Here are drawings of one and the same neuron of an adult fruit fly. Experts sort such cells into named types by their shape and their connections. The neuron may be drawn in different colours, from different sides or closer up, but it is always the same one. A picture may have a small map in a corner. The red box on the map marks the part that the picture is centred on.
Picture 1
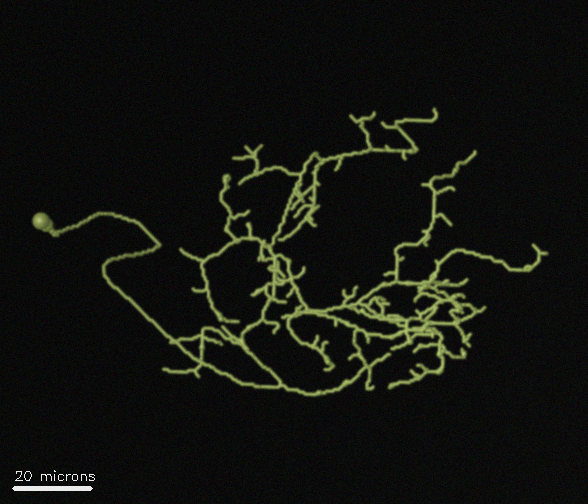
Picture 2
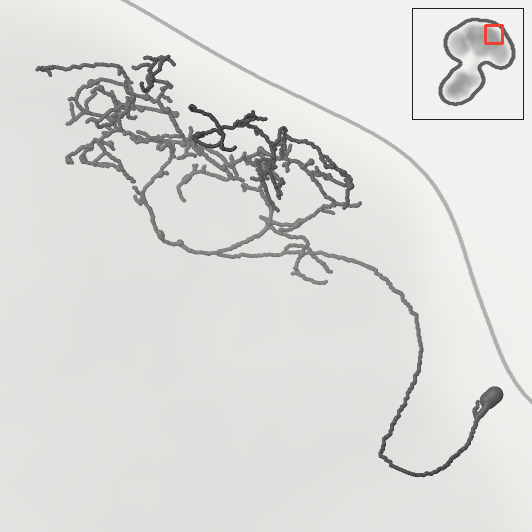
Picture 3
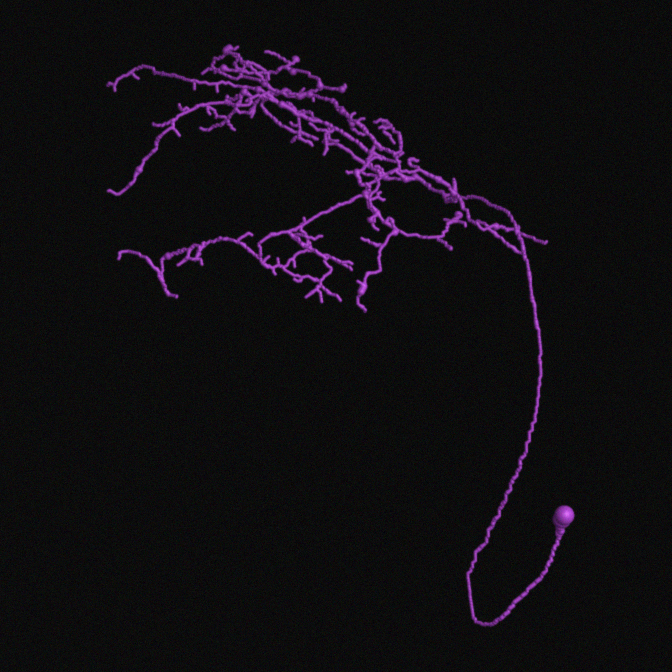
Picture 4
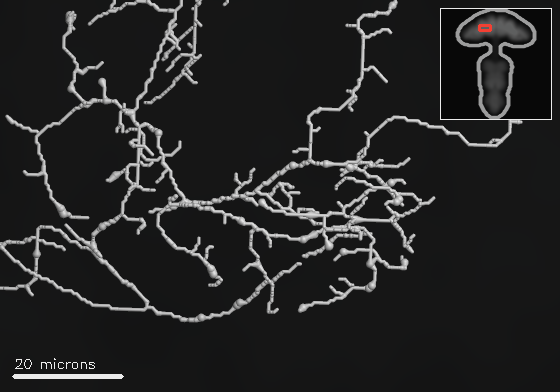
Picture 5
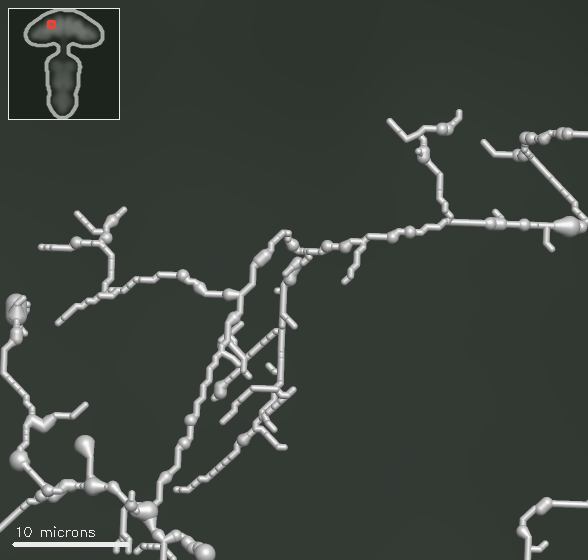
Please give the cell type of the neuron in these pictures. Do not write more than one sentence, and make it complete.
The cell type designation of this neuron is CB1352.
